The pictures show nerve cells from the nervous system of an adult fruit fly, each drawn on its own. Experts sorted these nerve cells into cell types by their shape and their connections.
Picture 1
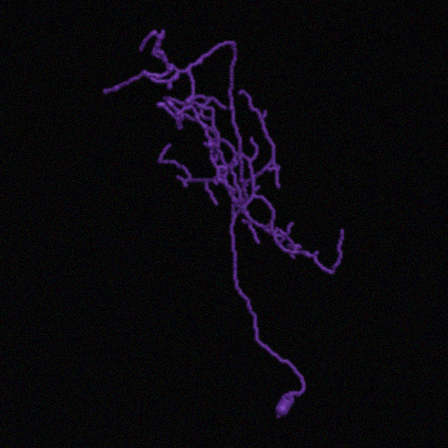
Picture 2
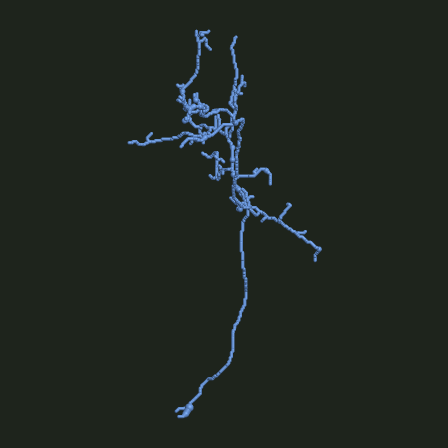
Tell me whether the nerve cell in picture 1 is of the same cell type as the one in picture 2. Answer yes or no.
no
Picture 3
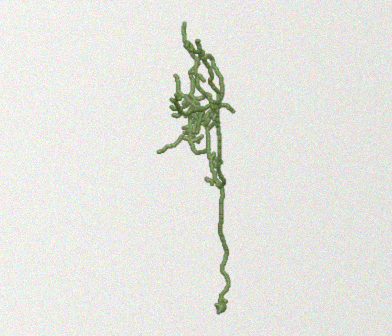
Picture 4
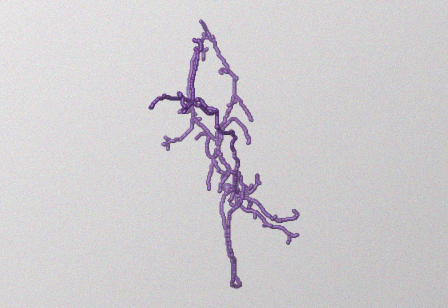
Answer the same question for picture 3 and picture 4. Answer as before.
no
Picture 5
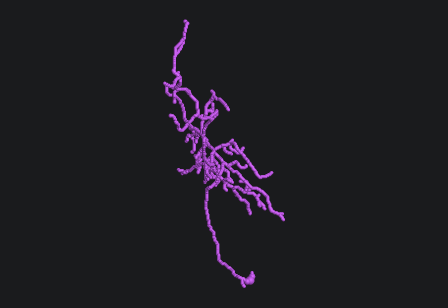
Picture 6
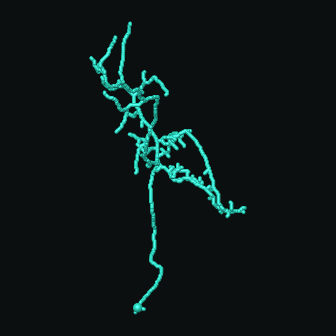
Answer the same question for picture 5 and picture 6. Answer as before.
yes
